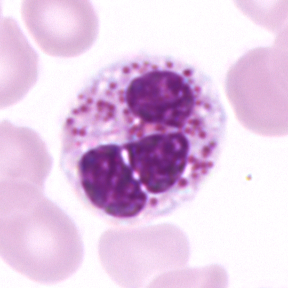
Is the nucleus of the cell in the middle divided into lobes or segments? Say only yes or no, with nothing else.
Yes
